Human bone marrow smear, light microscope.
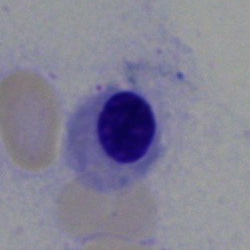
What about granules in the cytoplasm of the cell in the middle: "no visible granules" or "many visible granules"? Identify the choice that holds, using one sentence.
The cytoplasm of the cell shows no visible granules.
